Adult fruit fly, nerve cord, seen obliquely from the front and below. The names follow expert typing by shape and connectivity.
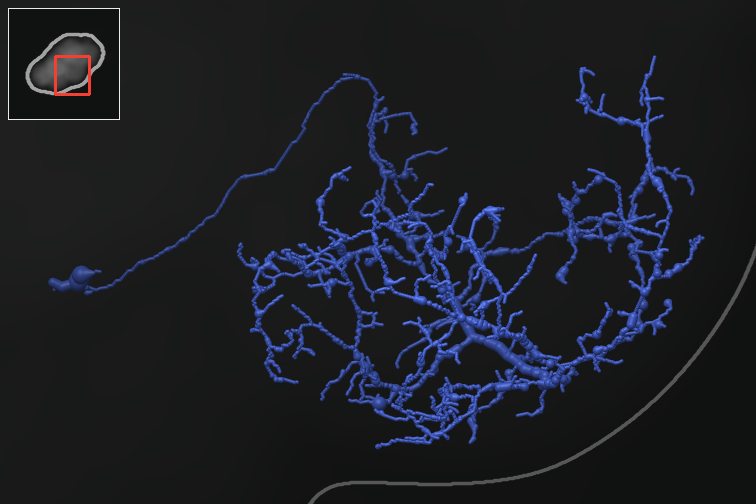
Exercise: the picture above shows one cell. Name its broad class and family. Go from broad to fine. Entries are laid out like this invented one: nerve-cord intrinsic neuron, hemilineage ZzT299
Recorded: nerve-cord intrinsic neuron, hemilineage 03A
